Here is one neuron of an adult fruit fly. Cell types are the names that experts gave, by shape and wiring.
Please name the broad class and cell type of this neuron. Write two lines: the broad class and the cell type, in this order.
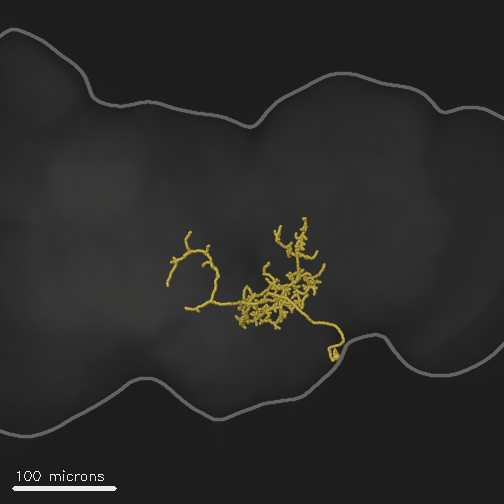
central-brain intrinsic neuron
GNG658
